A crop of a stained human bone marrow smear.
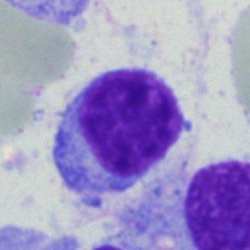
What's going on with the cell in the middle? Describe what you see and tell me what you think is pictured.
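Displaced off-centre, the nucleus sits toward the upper right of the cell. Its chromatin is dark purple and coarsely clumped, with paler gaps between the clumps. No distinct nucleolus is visible. The cytoplasm lacks distinct granules. This cell is a lymphocyte.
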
